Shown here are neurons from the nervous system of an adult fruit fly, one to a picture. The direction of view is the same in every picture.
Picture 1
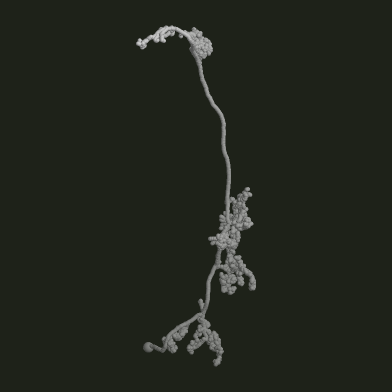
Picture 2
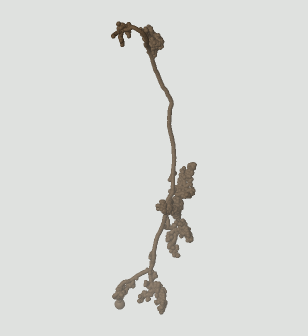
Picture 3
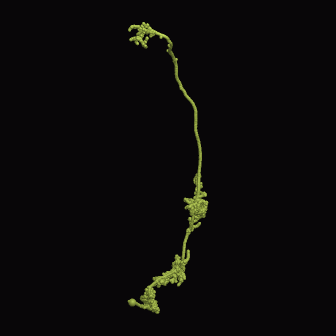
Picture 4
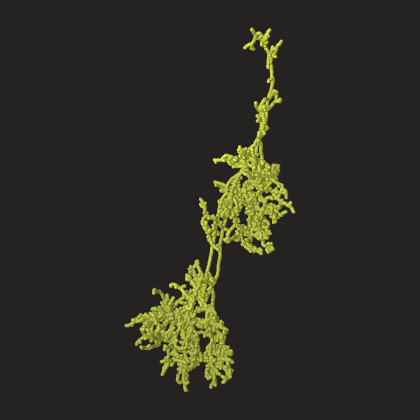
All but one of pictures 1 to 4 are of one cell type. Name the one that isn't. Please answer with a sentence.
The neuron in picture 4 is of another cell type than the rest.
